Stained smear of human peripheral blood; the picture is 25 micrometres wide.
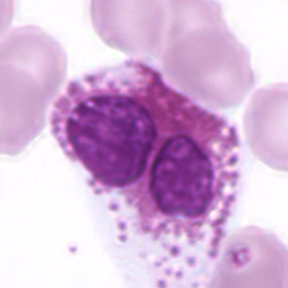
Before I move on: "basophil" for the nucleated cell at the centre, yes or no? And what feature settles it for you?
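I can make out both nuclear lobes here, the left one larger than the right.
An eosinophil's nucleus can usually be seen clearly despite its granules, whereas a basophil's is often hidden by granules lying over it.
So basophil does not fit; this cell is an eosinophil. Two lobes alone would suit either name.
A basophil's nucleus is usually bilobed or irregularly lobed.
The chromatin is dark purple and coarsely clumped, and the cytoplasm is pinkish. The outline is irregular and poorly defined along the lower edge, with granules scattered outside the cell below it, as though spilled.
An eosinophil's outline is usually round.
Red cells lie against its upper edge.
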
